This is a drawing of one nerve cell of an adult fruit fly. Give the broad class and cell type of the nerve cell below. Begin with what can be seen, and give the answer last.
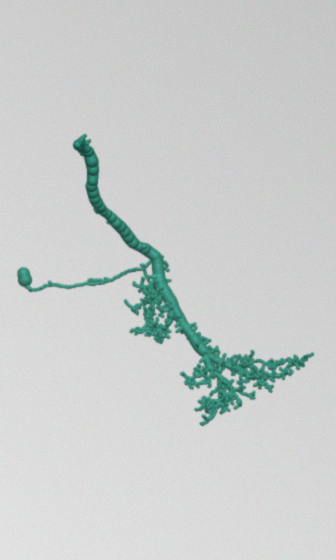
The cell body can be seen on the left of the picture. The picture shows dozens of branch ends. It is a central-brain intrinsic neuron. It is of cell type AMMC-A1.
